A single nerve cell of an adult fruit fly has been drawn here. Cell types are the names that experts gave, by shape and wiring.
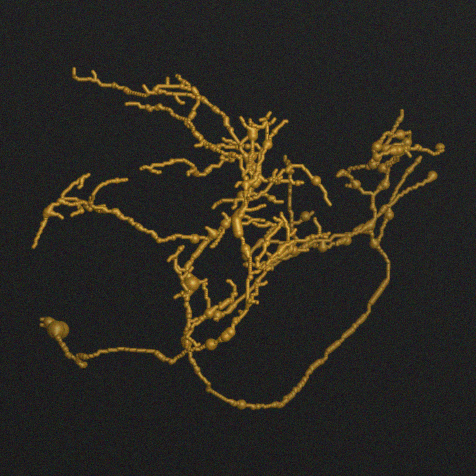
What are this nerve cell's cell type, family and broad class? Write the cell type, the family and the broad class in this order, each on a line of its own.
LHAD1a2
hemilineage SLPal2
central-brain intrinsic neuron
